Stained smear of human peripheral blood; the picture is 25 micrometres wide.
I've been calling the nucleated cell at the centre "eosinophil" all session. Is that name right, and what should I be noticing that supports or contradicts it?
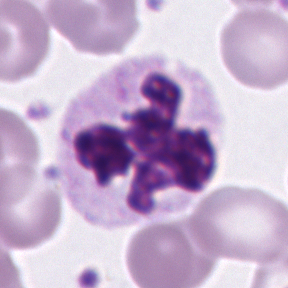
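Two features settle it: the granules scattered through the pale pinkish-lilac cytoplasm are fine and faintly lilac, and the nucleus is divided into several lobes.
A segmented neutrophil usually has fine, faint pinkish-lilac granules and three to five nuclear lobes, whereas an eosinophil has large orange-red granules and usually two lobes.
The cell is a segmented neutrophil, not an eosinophil. The round, smooth outline does not count against eosinophil.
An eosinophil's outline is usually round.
The chromatin is dark purple and coarsely clumped, and no nucleoli are visible.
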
